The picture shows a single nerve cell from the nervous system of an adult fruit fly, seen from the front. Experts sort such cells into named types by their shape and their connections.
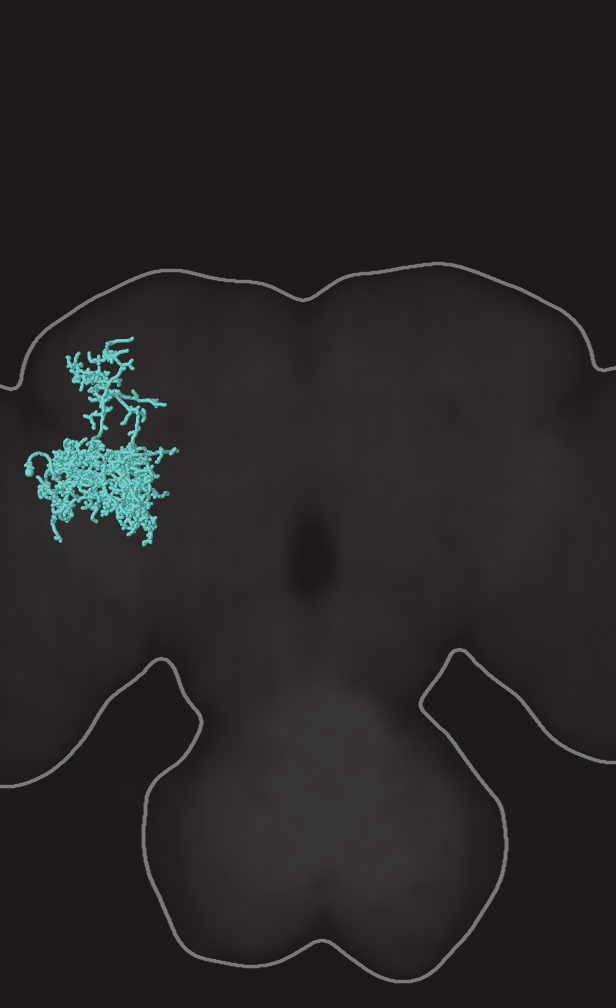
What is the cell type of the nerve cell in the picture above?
AVLP164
